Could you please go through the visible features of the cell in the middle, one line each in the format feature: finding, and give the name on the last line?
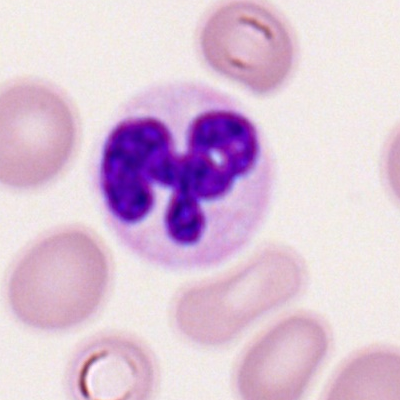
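Nucleoli: look closely, none are visible in the nucleus
Cytoplasm: plentiful, a pale pinkish-lilac
Granules: fine and faint, held in the cytoplasm
Vacuoles: none to be seen in the cytoplasm
Name: segmented neutrophil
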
